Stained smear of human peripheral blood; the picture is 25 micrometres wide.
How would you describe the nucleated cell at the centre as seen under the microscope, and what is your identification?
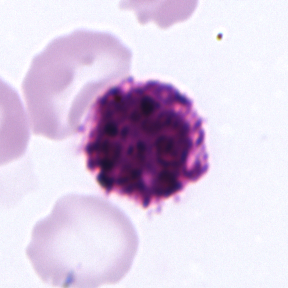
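Roughly round, the cell has a ragged, bumpy edge. Granules lie over the nucleus, so its outline cannot be traced, and no nucleoli are seen. A few loose granules lie just outside the lower edge of the cell. The cell is a basophil.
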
